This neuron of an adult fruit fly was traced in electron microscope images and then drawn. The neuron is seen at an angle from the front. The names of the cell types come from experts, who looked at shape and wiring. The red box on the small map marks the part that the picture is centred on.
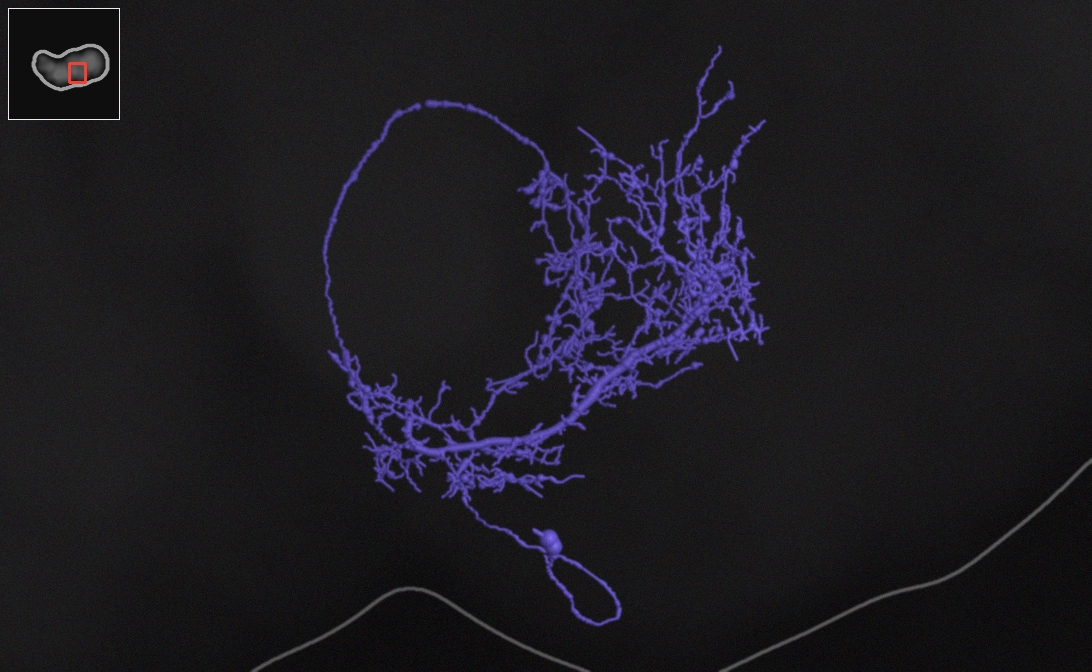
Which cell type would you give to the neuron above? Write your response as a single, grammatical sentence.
Typed by cell type, the neuron is GNG554.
